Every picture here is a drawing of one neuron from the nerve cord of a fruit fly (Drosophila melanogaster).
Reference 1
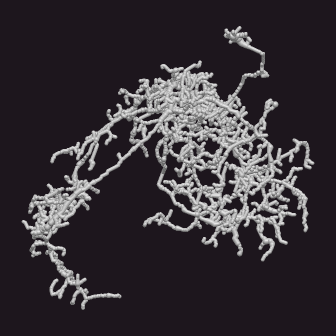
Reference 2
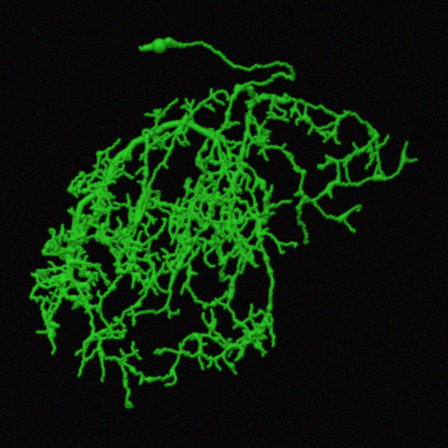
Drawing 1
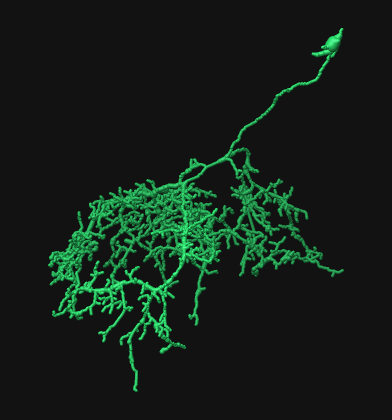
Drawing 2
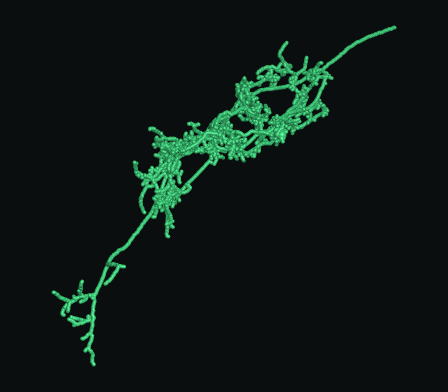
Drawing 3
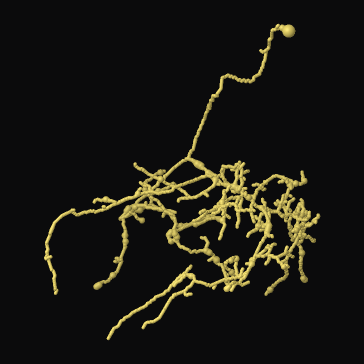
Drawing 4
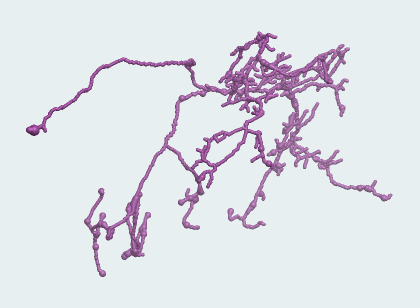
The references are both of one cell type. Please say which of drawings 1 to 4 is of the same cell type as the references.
1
